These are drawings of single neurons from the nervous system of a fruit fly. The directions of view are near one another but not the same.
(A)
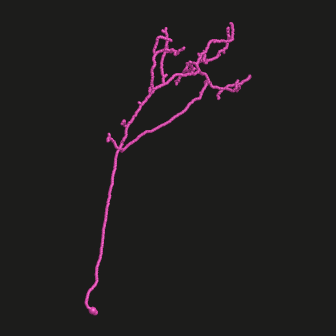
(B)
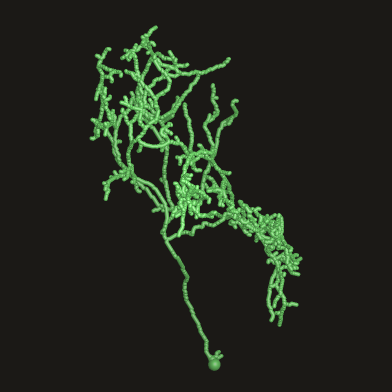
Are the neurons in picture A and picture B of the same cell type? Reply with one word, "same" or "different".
different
